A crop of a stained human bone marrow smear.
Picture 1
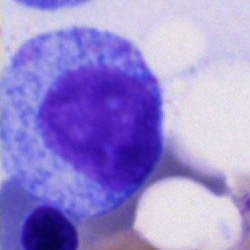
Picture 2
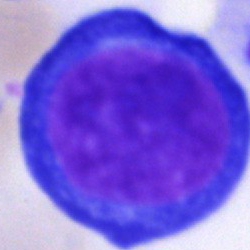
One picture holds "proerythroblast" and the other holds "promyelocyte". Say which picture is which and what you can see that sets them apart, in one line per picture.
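Picture 1: promyelocyte. Fine purple granules are scattered throughout the cytoplasm.
Picture 2: proerythroblast. No granules are seen in the cytoplasm.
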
